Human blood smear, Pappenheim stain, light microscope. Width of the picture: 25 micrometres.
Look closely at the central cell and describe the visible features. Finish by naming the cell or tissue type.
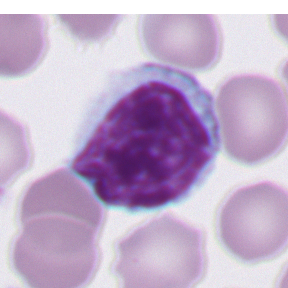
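Single unlobed nucleus filling most of the cell. Chromatin dark purple, coarsely clumped into darker and lighter patches. No distinct cytoplasmic granules. Upper edge of outline slightly ragged. Typical lymphocyte.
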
